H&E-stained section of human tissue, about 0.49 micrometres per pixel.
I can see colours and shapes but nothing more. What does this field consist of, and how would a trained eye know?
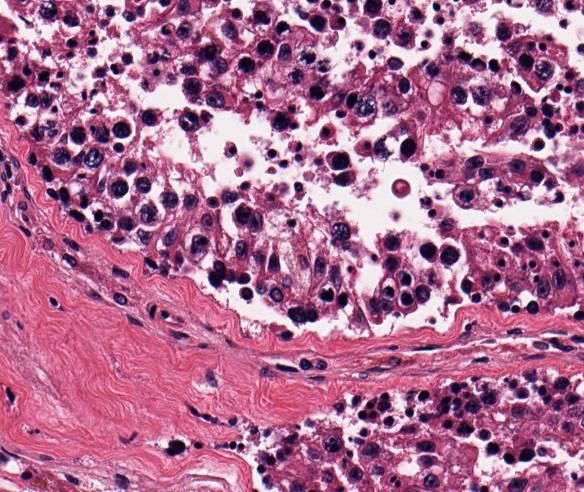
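This field mainly shows seminiferous tubule. Pink fibrous tissue runs from lower left to the right edge, parting a large cellular area above from a smaller one at the bottom right. Above, small, dense, deeply dark nuclei lie among larger nuclei with more open chromatin.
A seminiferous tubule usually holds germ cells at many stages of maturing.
The upper cells lie loosely.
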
